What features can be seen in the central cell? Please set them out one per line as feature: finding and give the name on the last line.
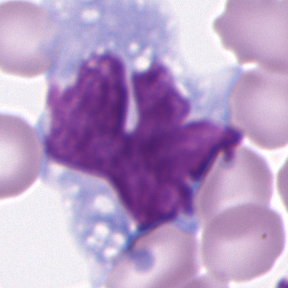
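Outline: irregular and ragged, not smoothly round, as I see it
Nucleus: several broad, blunt lobes, joined by a wide central mass
Nucleoli: none that I can make out
Cytoplasm: abundant, pale grey-blue
Name: monocyte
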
